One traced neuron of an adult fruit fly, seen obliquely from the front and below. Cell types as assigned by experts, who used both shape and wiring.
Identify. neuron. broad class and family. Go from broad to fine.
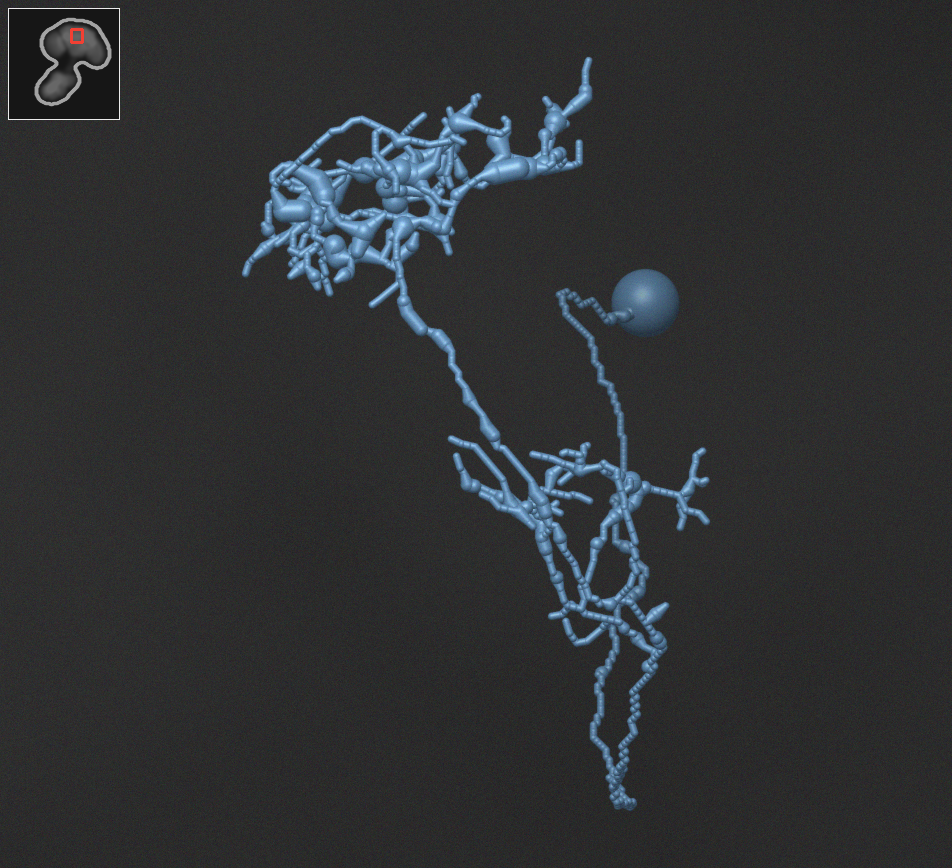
central-brain intrinsic neuron; class CX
